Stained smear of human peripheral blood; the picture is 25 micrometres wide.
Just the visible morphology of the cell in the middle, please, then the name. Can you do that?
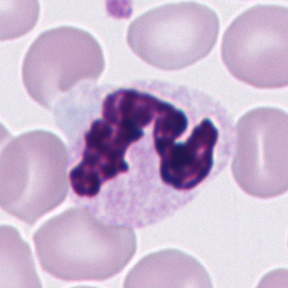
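First the nucleus: it forms an arch opening downward, one limb hanging down on the left and one on the right. Around it the cytoplasm is abundant, a wide area that is broadest below the nucleus. Most of it is pale pinkish-lilac, though at the upper left there is a pale grey-blue bulge of cytoplasm with no granules. I'd name this a segmented neutrophil.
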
